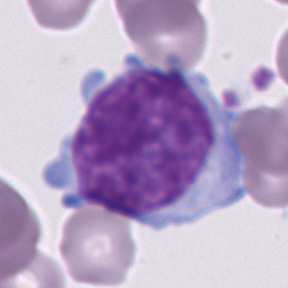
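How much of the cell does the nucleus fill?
Most of it, I'd say.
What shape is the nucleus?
Roughly round, with no indentation or lobes.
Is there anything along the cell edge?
Yes, small rounded blue blebs stand out, most clearly on the left.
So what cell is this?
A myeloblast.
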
